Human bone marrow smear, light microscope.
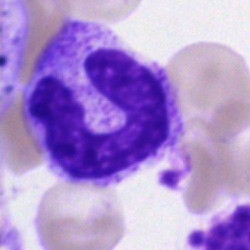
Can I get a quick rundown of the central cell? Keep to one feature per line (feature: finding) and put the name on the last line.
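Nucleus: a thick curved band, bent into a horseshoe
Notch: opens toward the top
Cytoplasm: pale lilac, filling the inside of the curve
Outline: roughly round
Name: band neutrophil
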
